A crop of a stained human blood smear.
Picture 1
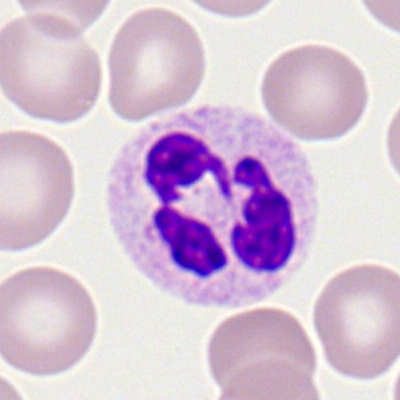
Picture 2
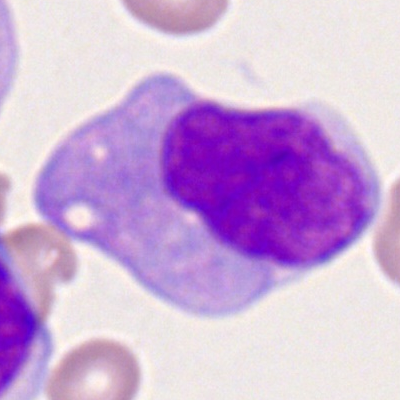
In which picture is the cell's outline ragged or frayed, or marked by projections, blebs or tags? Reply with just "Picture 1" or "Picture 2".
Picture 2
